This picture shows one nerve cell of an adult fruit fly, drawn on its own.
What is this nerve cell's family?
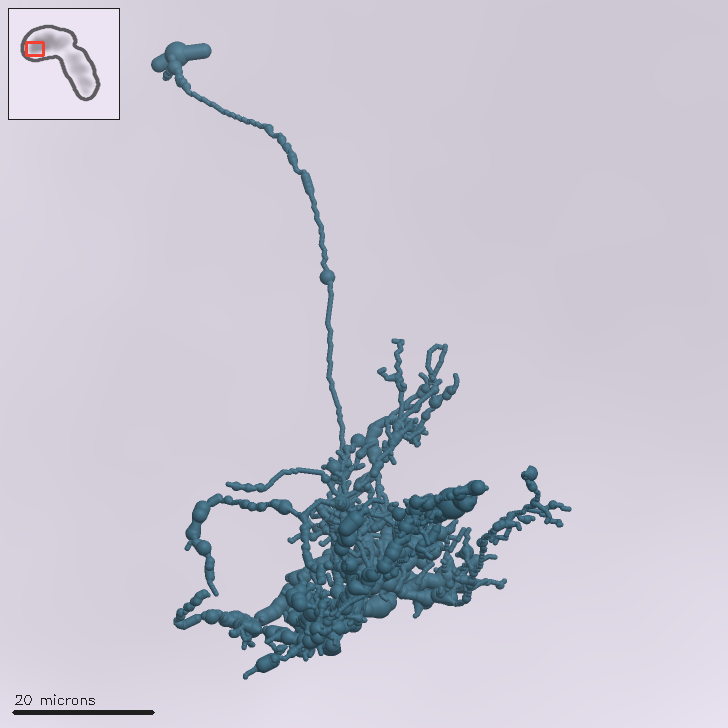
hemilineage SLPpl3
